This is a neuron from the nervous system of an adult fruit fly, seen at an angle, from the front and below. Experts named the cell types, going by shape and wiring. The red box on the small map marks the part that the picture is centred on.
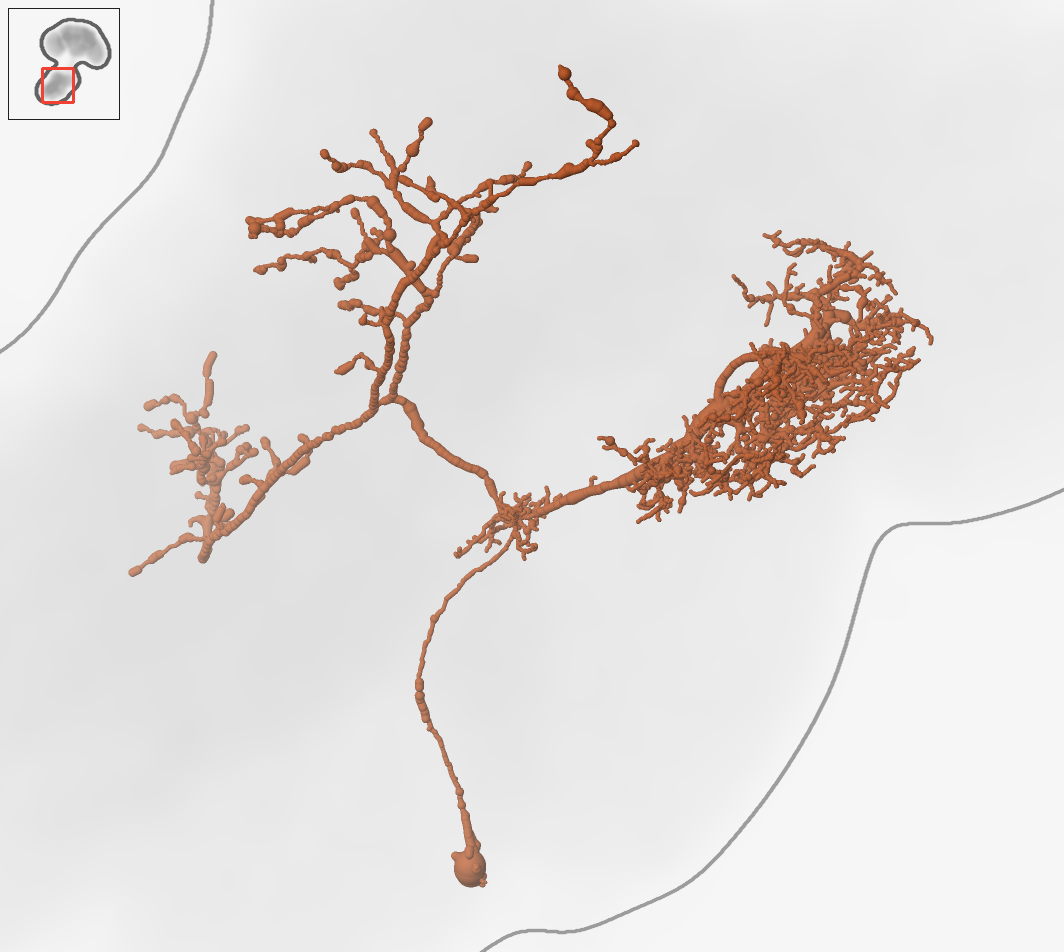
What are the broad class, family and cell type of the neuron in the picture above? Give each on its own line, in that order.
nerve-cord intrinsic neuron
hemilineage 06B
IN06B003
